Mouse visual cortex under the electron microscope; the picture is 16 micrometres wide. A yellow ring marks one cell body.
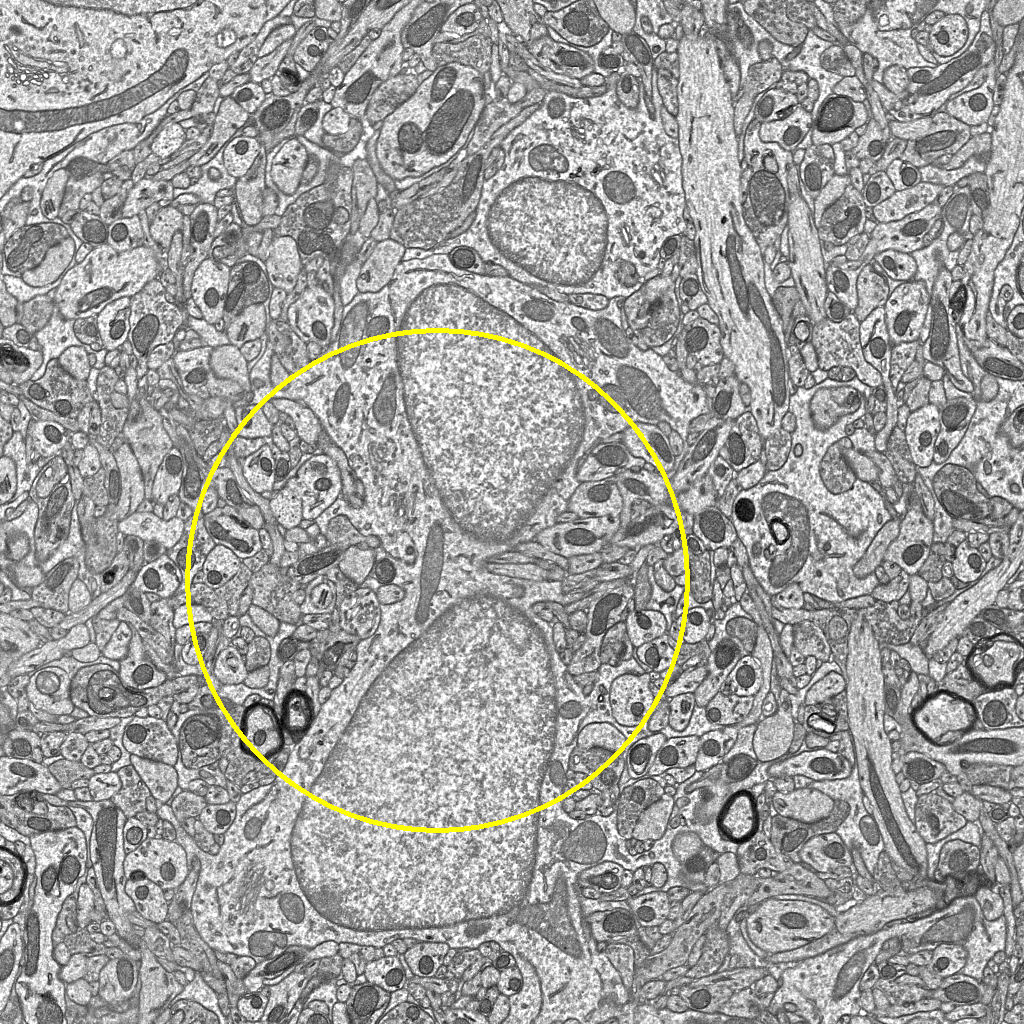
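Astrocyte, the ringed cell in a single plane of mouse visual cortex. Its nucleus is oval and narrows to a blunt tip at the upper end. The nuclear envelope is smooth and lacks deep folds. Chromatin is fine, pale and evenly distributed throughout the nucleus. Just above and to the left of the upper tip, a long, slender mitochondrion lies in the cytoplasm.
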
